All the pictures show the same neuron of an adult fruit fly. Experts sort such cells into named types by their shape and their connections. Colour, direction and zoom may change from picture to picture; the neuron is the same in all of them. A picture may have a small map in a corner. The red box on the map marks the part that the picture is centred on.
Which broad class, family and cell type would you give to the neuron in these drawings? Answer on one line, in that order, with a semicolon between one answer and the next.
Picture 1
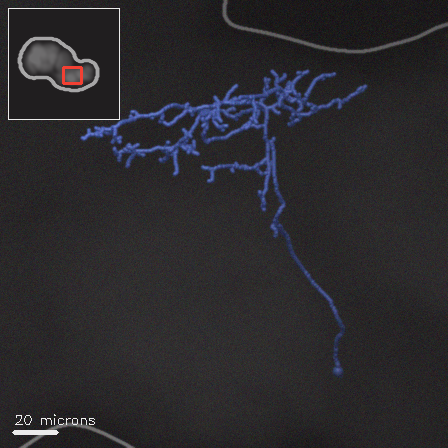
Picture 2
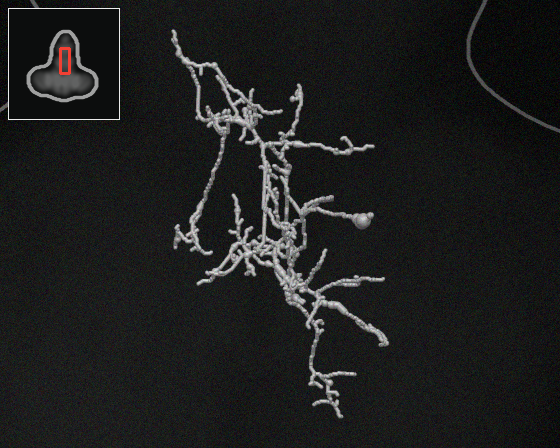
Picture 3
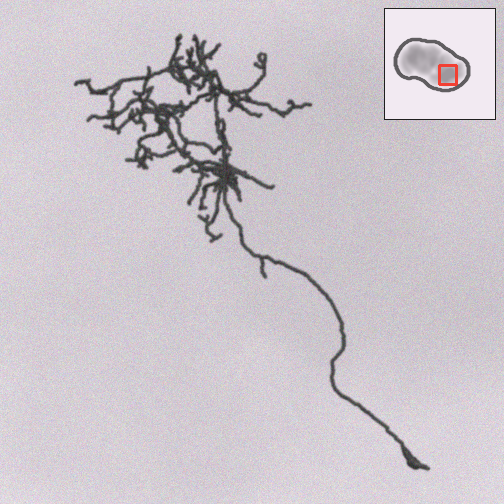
nerve-cord intrinsic neuron; hemilineage 12A; IN12A063_c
